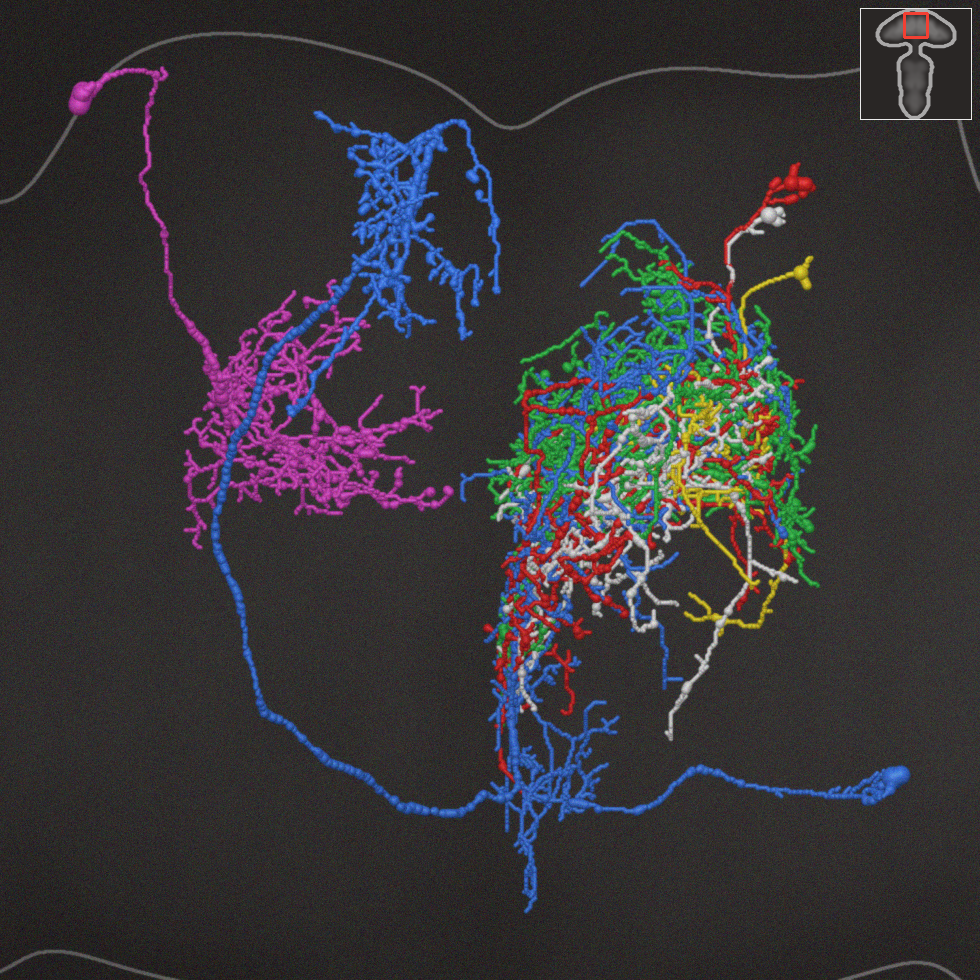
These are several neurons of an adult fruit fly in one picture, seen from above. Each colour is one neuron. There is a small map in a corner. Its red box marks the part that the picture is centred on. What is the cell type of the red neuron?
GNG176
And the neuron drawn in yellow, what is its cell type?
GNG370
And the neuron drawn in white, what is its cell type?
GNG519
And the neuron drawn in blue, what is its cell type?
GNG321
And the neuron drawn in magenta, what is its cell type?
GNG328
